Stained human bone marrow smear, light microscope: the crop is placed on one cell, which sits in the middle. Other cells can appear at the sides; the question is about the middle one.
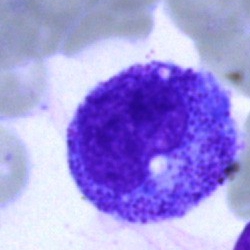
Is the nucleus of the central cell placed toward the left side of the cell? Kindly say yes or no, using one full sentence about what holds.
Yes, the nucleus is placed toward the left side of this cell.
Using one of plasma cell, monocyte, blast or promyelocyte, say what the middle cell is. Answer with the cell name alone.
promyelocyte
